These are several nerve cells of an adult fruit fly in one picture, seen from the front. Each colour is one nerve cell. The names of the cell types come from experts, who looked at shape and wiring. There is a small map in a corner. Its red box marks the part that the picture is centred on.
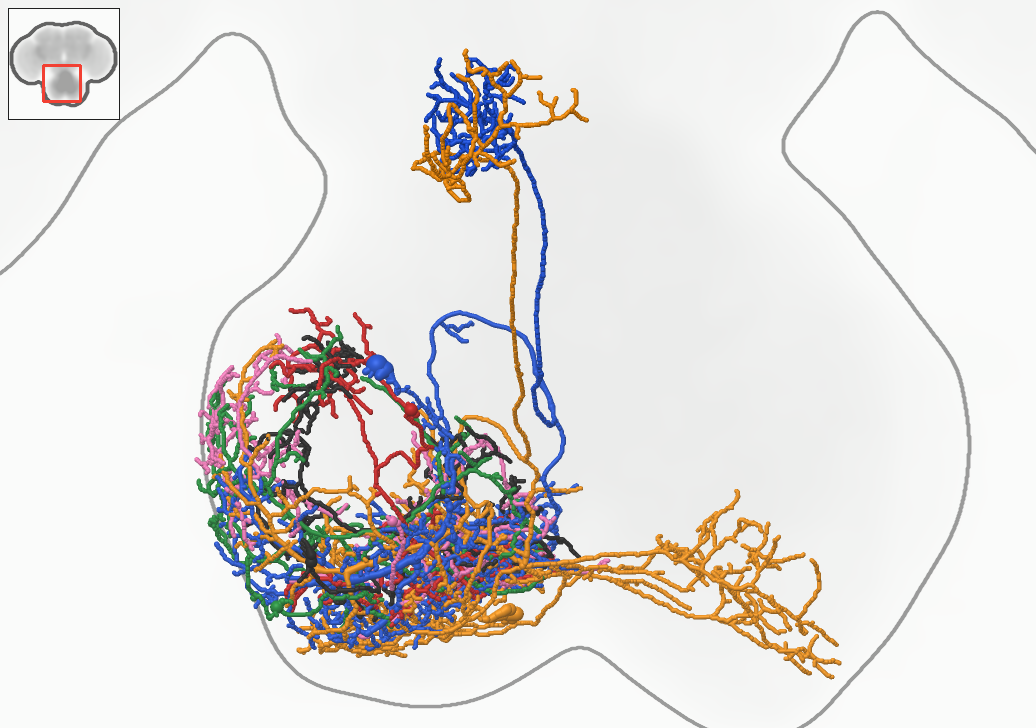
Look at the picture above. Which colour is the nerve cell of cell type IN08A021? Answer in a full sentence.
The colour is red.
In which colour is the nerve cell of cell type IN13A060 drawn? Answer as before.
The colour is pink.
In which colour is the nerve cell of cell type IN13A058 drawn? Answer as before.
The colour is black.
